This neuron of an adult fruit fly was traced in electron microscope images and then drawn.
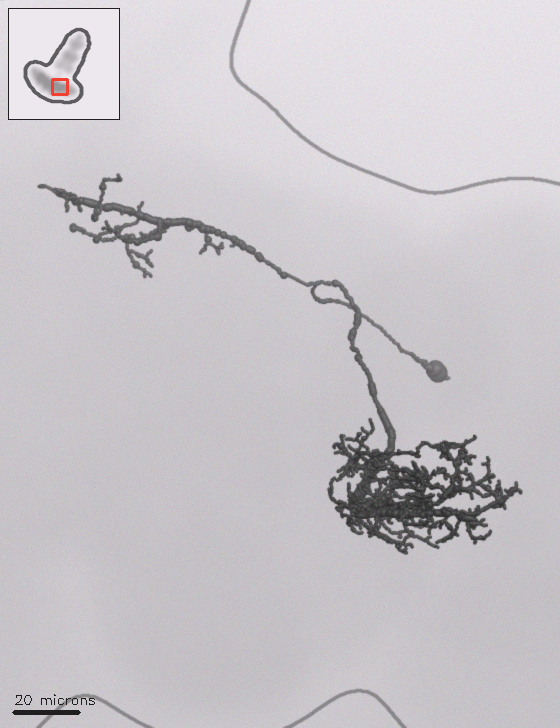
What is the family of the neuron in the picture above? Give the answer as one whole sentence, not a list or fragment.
The neuron is listed under family hemilineage LHl4_posterior.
